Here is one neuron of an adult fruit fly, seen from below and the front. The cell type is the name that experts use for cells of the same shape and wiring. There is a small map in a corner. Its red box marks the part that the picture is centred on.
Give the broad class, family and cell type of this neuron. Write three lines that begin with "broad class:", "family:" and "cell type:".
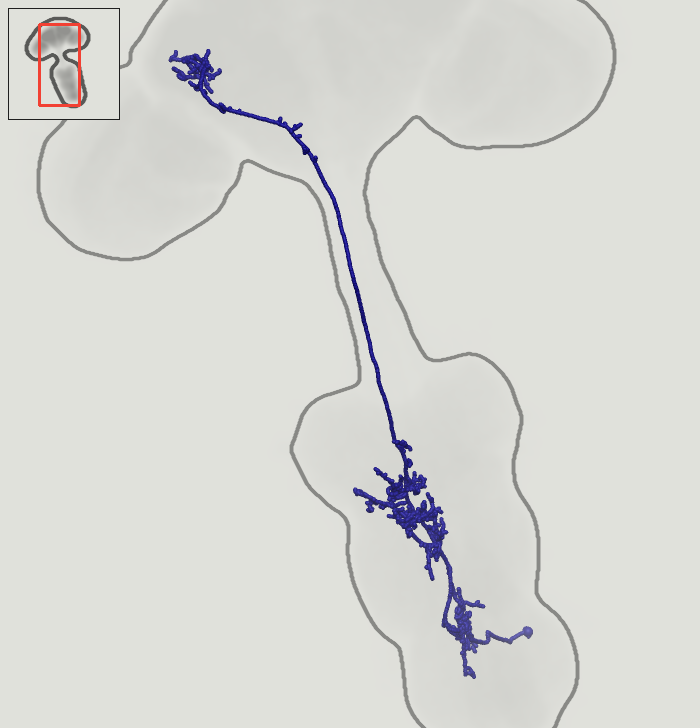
broad class: ascending neuron
family: hemilineage 09B
cell type: AN09B027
